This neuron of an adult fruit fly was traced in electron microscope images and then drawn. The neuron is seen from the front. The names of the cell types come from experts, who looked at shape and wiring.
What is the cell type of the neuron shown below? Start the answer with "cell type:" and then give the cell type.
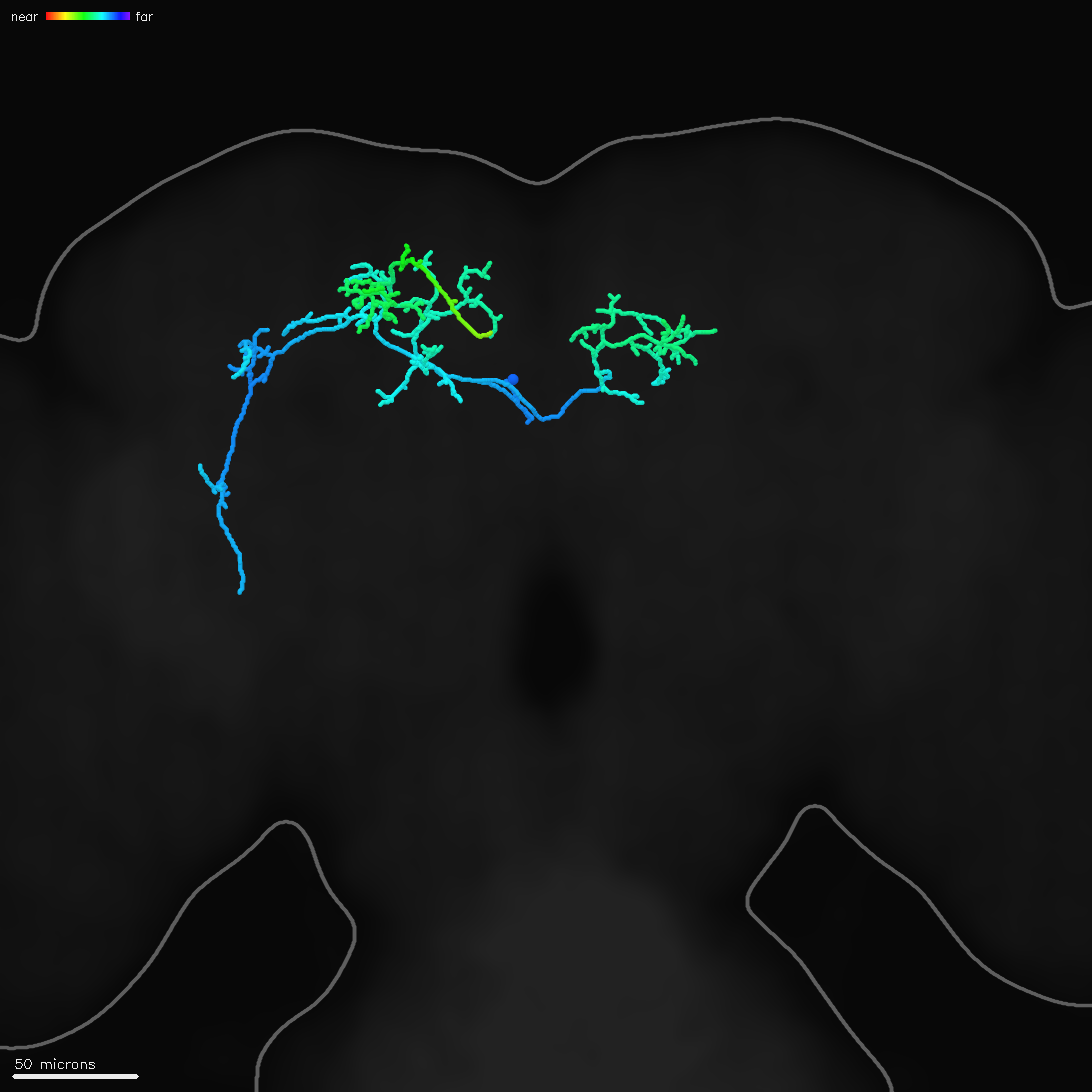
cell type: SMP490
